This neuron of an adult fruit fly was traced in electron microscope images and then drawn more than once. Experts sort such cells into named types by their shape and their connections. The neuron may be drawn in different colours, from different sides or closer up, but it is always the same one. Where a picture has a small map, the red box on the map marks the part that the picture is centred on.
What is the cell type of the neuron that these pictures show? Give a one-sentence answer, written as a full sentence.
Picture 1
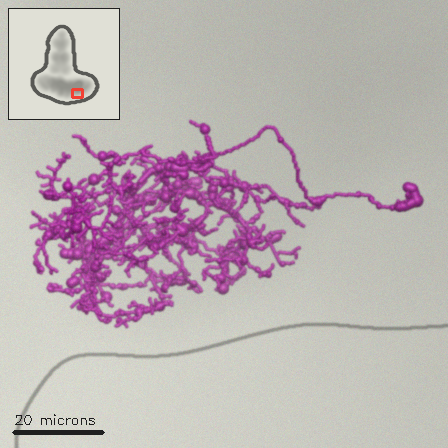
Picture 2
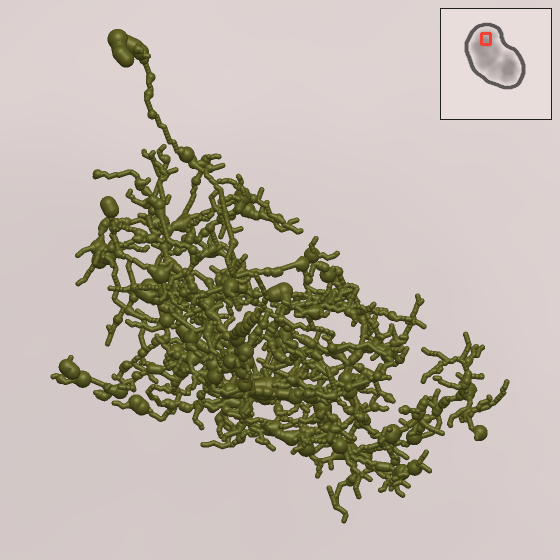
By its cell type, the neuron is AVLP401.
